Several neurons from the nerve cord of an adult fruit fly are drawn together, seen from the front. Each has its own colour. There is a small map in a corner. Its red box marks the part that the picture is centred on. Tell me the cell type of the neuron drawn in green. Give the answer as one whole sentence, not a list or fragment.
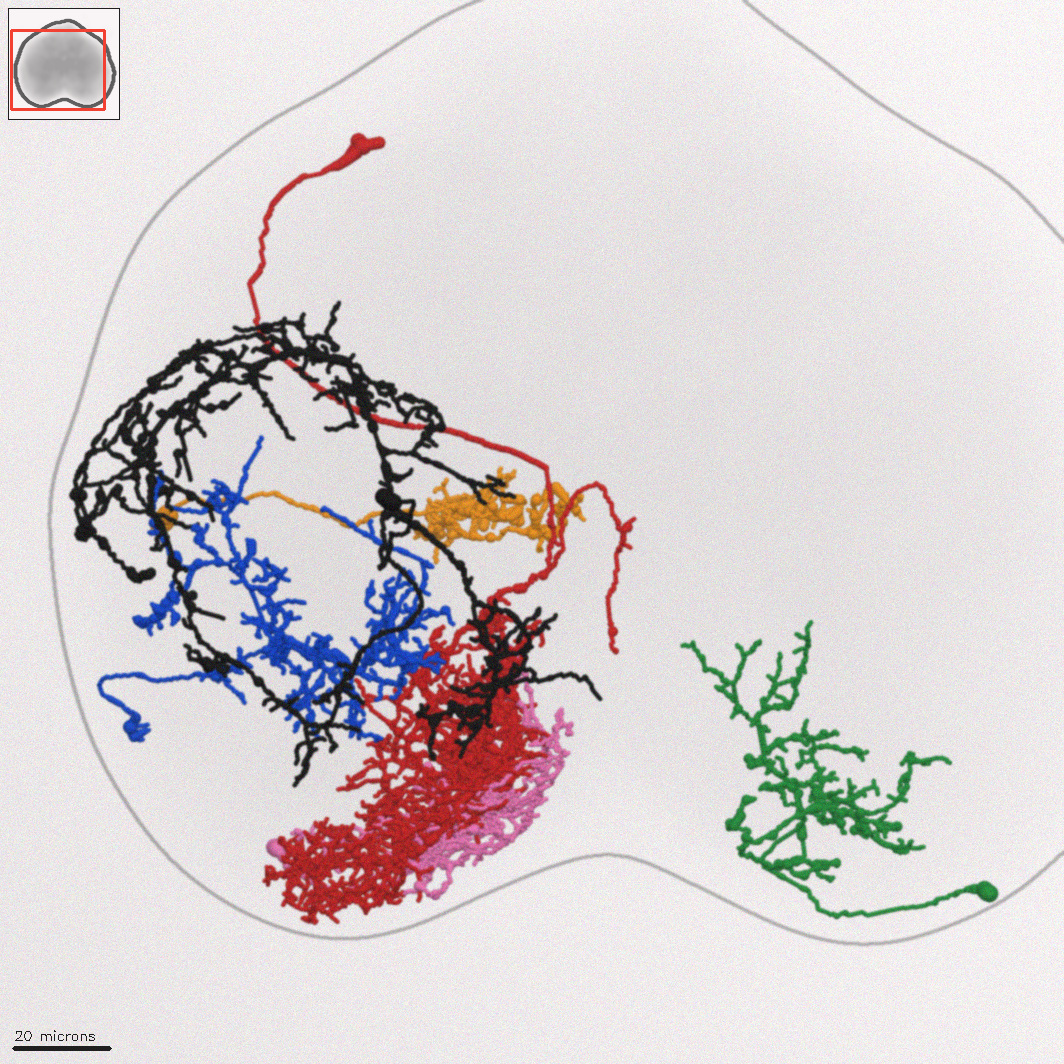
The neuron has IN01B079 as its cell type.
